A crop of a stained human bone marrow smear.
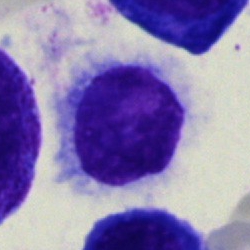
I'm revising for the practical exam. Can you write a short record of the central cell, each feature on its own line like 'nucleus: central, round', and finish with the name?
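Nucleus: look how it fills most of the cell
Cytoplasm: only a narrow rim, pale blue
Rim: wider on the left of the nucleus than on the right
Edge: frayed, with fine irregular projections
Name: hairy cell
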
